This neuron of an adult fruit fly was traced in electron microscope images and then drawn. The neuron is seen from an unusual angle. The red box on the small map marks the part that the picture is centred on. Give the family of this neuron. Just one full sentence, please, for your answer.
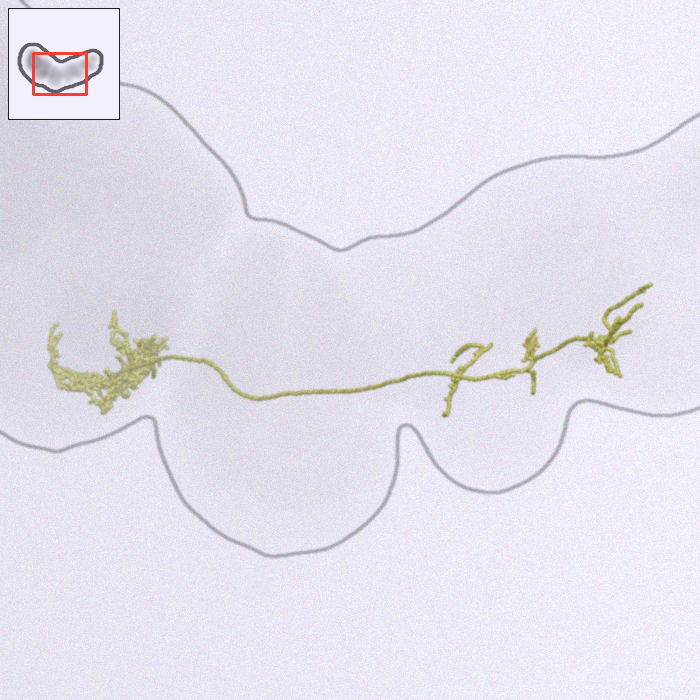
The neuron sits within family DNge.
